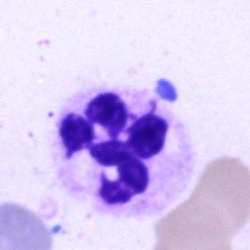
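Segmented neutrophil: I count five or more separate nuclear lobes, joined to one another by thin strands of nuclear material. Around them the cytoplasm appears pale pinkish-lilac, and within it I can make out fine, faint lilac granules.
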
